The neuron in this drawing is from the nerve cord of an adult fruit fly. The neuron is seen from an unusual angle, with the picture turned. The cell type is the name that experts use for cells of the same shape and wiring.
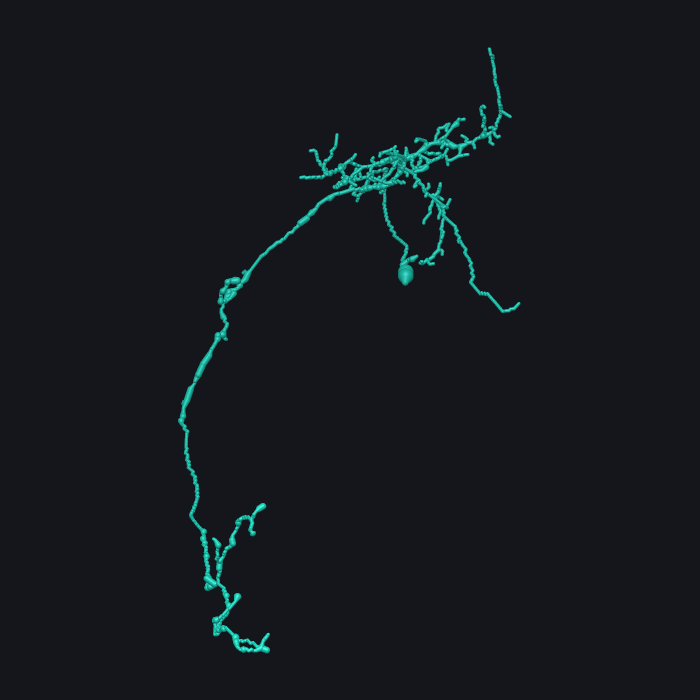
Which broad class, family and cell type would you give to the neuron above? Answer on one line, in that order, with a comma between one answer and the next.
nerve-cord intrinsic neuron, hemilineage 19B, IN19B091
